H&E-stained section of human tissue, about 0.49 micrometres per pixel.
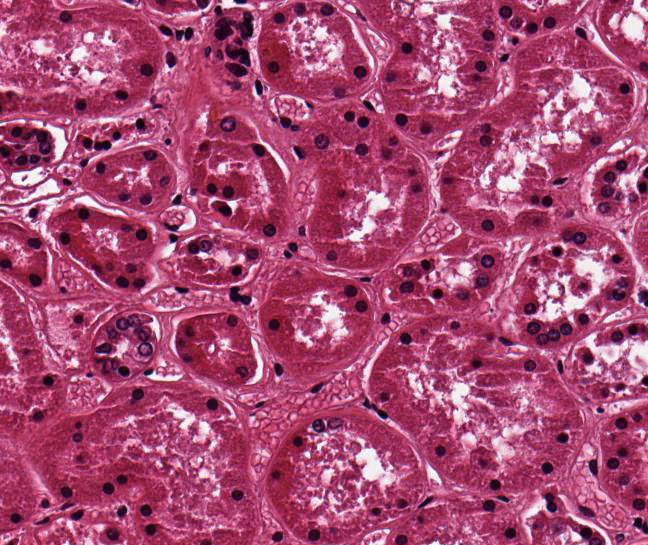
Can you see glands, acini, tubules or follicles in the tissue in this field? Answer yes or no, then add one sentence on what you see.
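Yes. The whole field is filled with closely packed round and oval tubule cross-sections with very little tissue between them.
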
